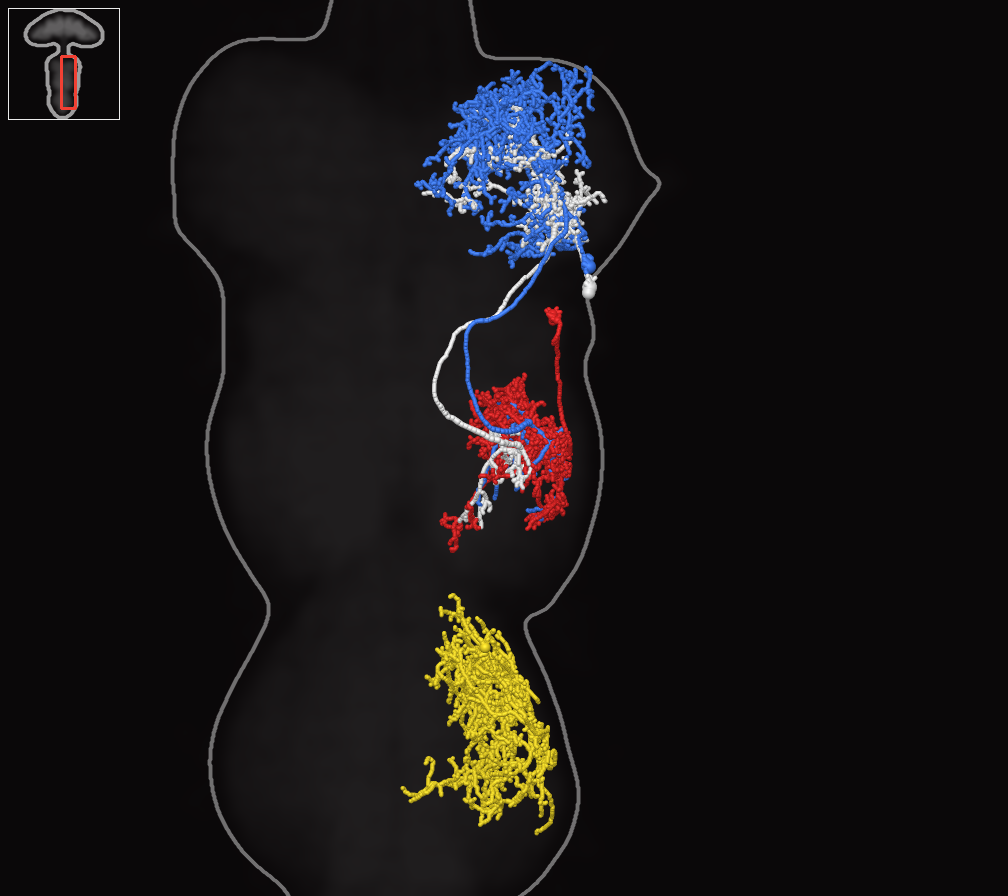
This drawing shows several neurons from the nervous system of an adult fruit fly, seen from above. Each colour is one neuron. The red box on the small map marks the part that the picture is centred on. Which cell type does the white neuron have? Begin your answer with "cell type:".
cell type: IN19A009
